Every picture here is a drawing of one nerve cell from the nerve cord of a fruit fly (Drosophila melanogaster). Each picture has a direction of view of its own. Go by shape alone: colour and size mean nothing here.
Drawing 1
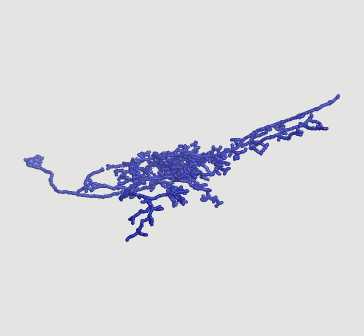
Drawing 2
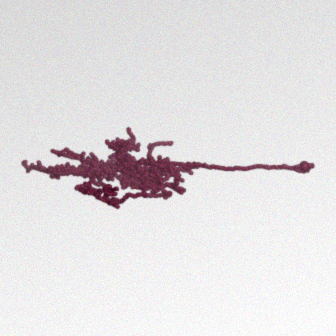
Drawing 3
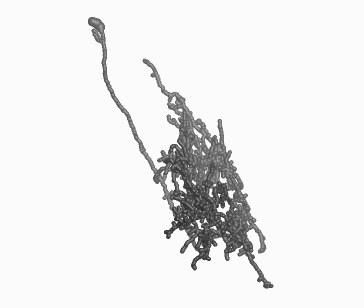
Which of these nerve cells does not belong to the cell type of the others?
3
